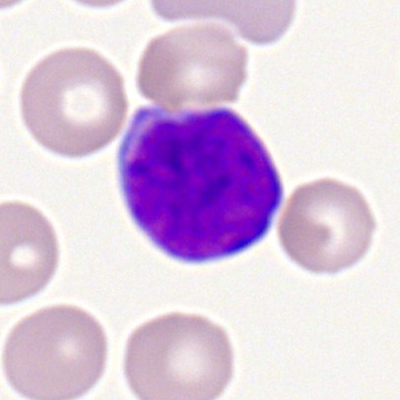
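Myeloblast: the central cell in a stained blood smear. The outline is roughly round with smooth edges. Nearly the whole cell is filled by the nucleus, and the cytoplasm is reduced to a thin blue rim at the edge.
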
